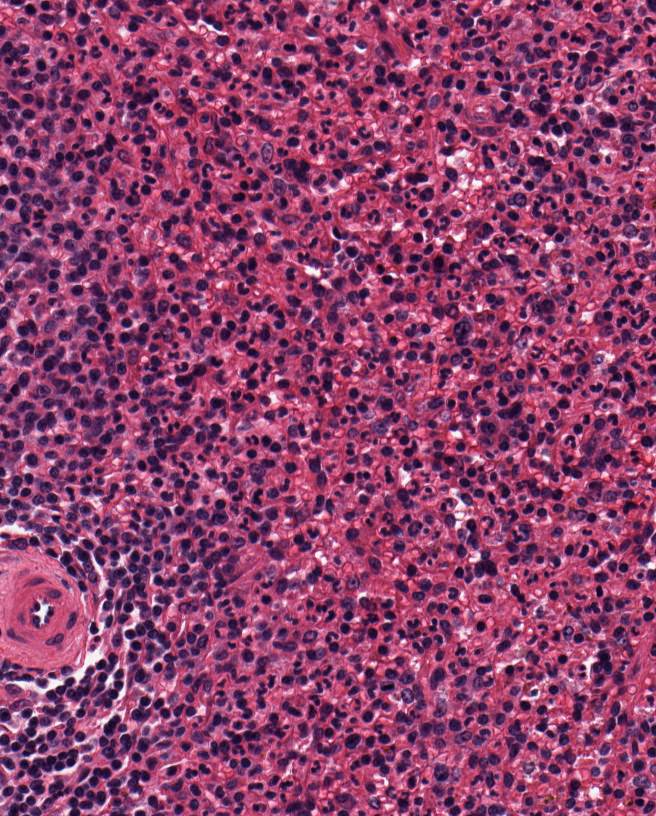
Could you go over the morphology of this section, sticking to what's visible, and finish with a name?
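Architecture: a diffuse, densely packed cellular sheet, lacking glands, tubules or epithelium. Cells: mostly lymphocytes, with small, round, dark nuclei and scant cytoplasm, and scattered larger cells with paler oval nuclei and more pink cytoplasm. Vessel: a small artery at the left edge, lower third, its thick wall concentric smooth-muscle rings around a tiny lumen. Name: spleen.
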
